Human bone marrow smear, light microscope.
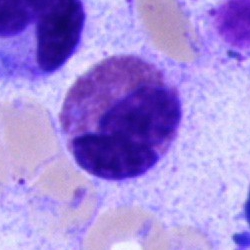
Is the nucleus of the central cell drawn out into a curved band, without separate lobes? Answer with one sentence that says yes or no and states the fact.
Yes, the nucleus is stretched into a curved band rather than divided into lobes.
